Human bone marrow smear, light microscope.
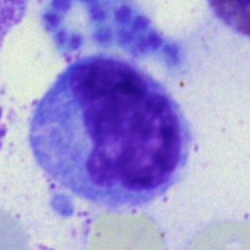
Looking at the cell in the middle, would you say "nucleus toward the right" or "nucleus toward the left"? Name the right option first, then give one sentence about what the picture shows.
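Nucleus toward the right. The nucleus lies off-centre toward the right side of the cell.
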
